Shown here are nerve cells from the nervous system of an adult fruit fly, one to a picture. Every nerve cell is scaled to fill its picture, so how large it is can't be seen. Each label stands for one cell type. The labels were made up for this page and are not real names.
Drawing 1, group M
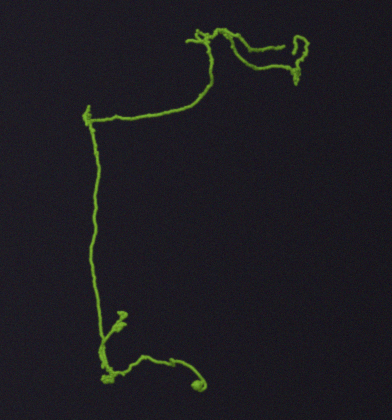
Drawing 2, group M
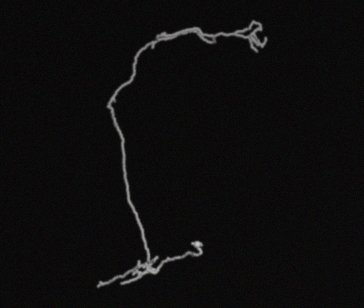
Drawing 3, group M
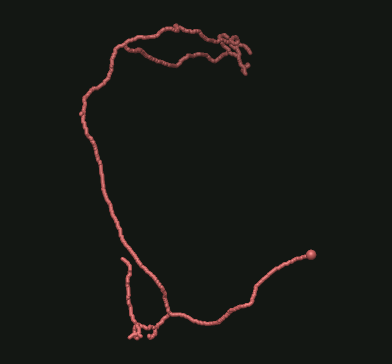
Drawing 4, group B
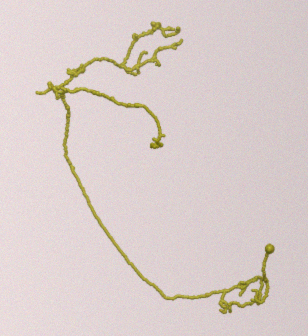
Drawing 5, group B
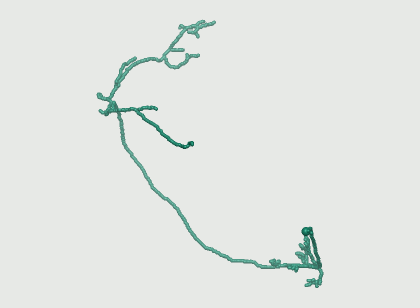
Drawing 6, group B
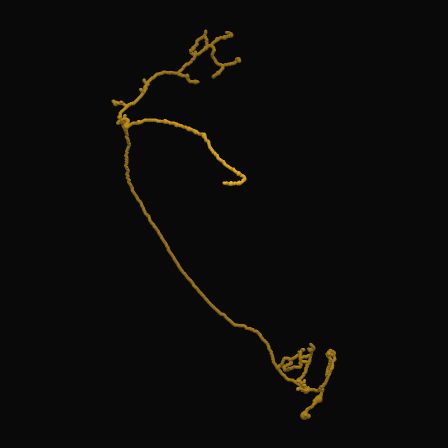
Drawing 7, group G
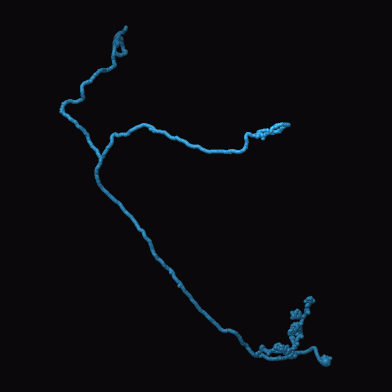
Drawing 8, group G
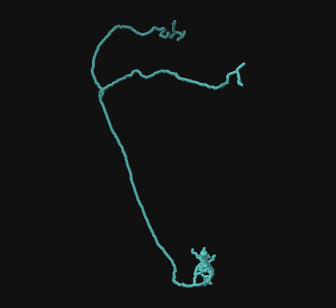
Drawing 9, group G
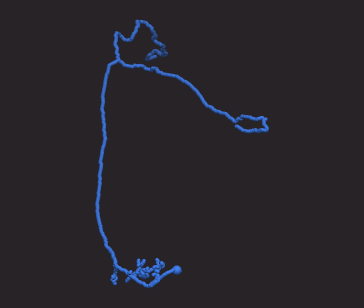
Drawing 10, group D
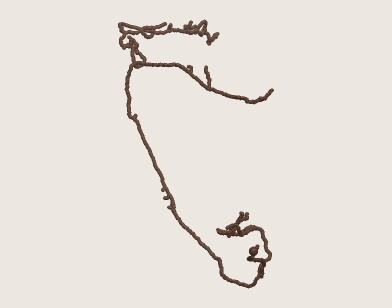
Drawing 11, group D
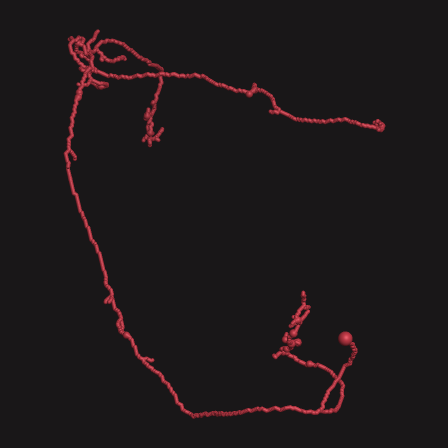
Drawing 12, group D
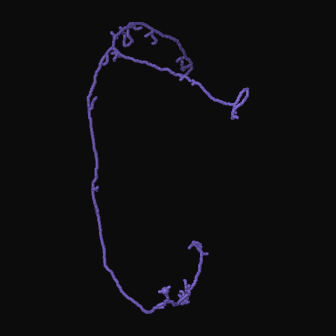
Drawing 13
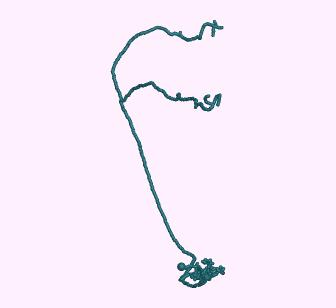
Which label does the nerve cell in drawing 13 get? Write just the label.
group G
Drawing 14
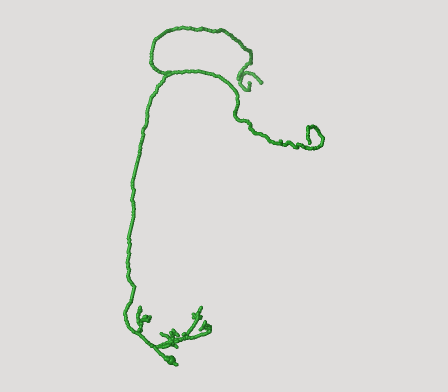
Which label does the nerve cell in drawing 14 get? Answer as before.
group G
